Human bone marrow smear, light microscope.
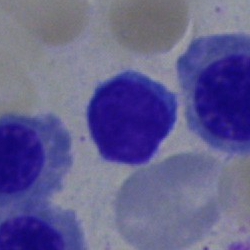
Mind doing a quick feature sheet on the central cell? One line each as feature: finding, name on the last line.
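Outline: roughly round, a few slightly flattened sides
Chromatin: dark purple-blue, dense throughout the nucleus
Cytoplasm: only a very thin blue rim around the nucleus
Vacuoles: none visible
Name: lymphocyte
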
